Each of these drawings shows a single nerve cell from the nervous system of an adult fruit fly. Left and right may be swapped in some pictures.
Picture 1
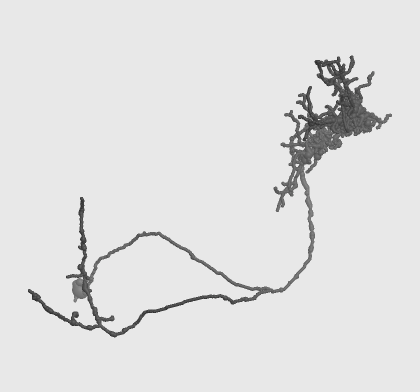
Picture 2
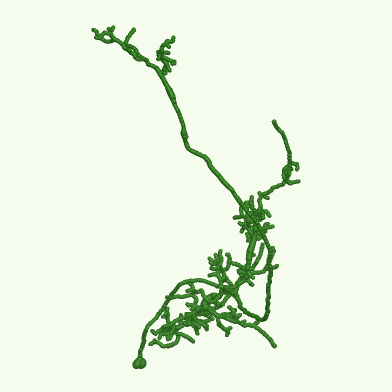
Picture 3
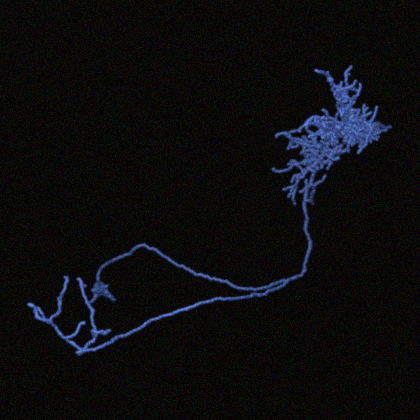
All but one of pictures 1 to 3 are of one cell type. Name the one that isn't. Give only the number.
2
